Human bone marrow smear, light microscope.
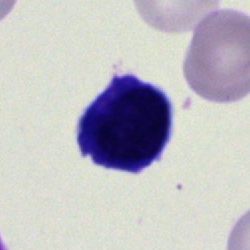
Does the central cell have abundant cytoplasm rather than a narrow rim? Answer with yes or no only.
No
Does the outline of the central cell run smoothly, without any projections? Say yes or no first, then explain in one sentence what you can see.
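No. A small knob-like bulge sits at the top of the cell with a tiny pale fragment beside it.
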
